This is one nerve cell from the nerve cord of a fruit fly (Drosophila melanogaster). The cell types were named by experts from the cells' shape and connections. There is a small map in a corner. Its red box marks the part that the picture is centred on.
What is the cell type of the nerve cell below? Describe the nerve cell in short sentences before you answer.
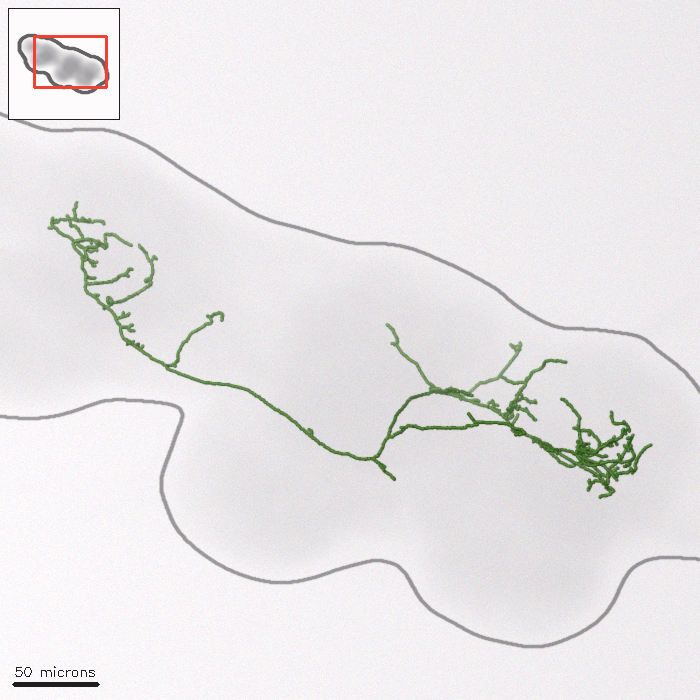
From left to right in the picture it spans about 350 microns. The picture shows dozens of branch ends. This is a nerve-cord intrinsic neuron. It is of cell type IN08B077.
